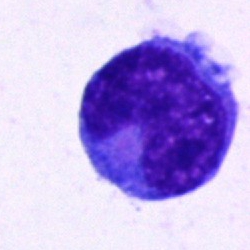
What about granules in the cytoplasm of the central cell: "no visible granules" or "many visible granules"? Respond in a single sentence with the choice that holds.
Within its cytoplasm there is no visible granule.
